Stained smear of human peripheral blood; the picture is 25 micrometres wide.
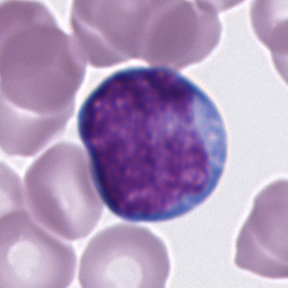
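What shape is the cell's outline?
Roughly round, about 14 micrometres across, with a smooth surface and no projections.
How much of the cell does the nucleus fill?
Most of it, and the cytoplasm forms a crescent that is widest on the right side.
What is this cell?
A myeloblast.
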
